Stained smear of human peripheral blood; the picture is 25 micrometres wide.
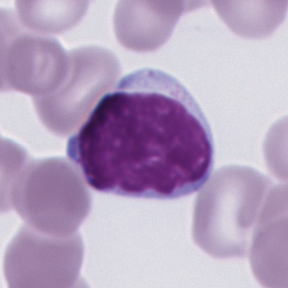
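Large granular lymphocyte, stained smear of human peripheral blood. Nucleus a single rounded mass, no lobes. Cytoplasm a pale blue rim around it, widest above, at the top of the cell. Small pale blue cytoplasmic bulge juts out at the left edge.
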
